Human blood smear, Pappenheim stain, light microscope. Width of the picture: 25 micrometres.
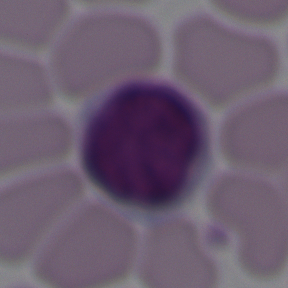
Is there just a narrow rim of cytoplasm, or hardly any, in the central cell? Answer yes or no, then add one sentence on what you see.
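Yes. Only a very thin rim of cytoplasm shows around the nucleus.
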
